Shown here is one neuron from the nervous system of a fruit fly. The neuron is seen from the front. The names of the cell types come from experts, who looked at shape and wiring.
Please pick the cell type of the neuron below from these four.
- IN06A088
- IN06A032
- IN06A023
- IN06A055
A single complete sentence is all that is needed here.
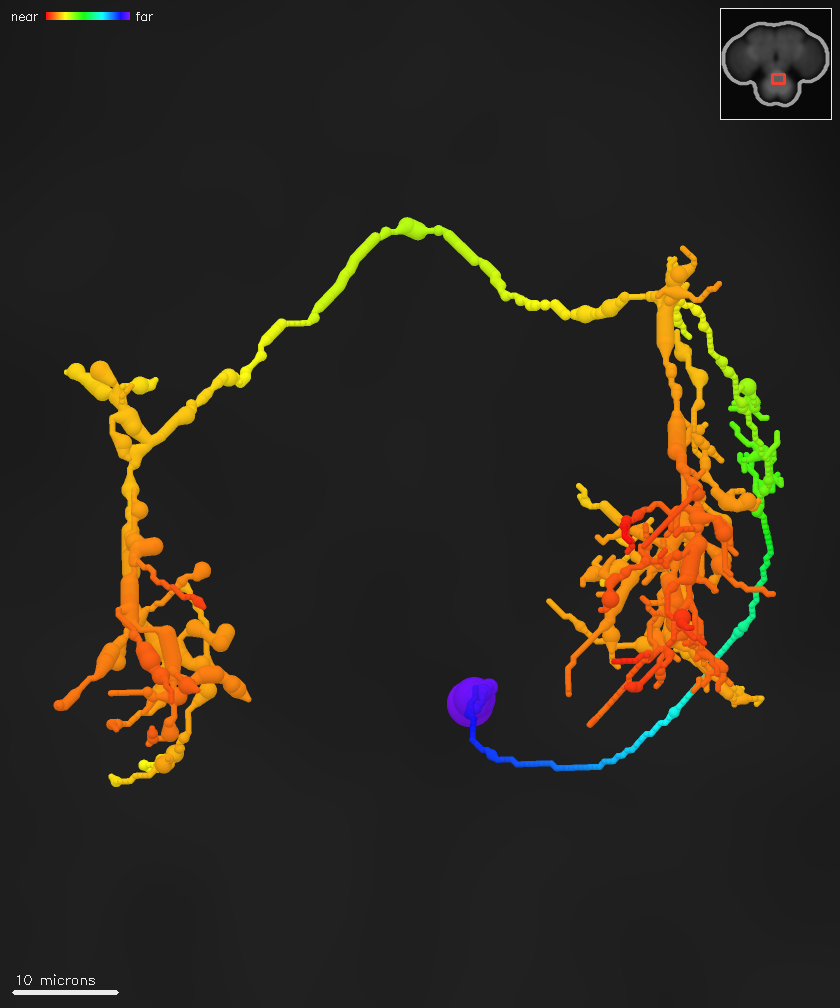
The neuron is of cell type IN06A055.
